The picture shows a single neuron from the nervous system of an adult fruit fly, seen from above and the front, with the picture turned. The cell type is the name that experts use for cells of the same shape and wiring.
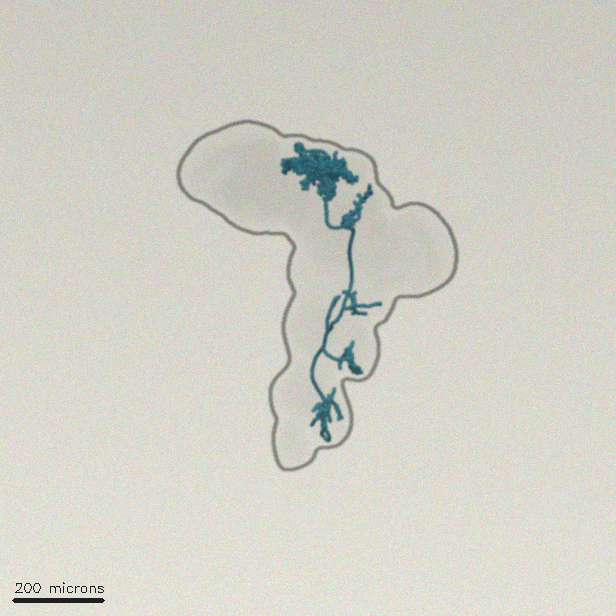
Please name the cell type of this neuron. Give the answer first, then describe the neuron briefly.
The cell type is DNg35. It is a descending neuron. By the scale bar it is about 650 microns tall in this view. As drawn here it is more than twice as tall as it is wide.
